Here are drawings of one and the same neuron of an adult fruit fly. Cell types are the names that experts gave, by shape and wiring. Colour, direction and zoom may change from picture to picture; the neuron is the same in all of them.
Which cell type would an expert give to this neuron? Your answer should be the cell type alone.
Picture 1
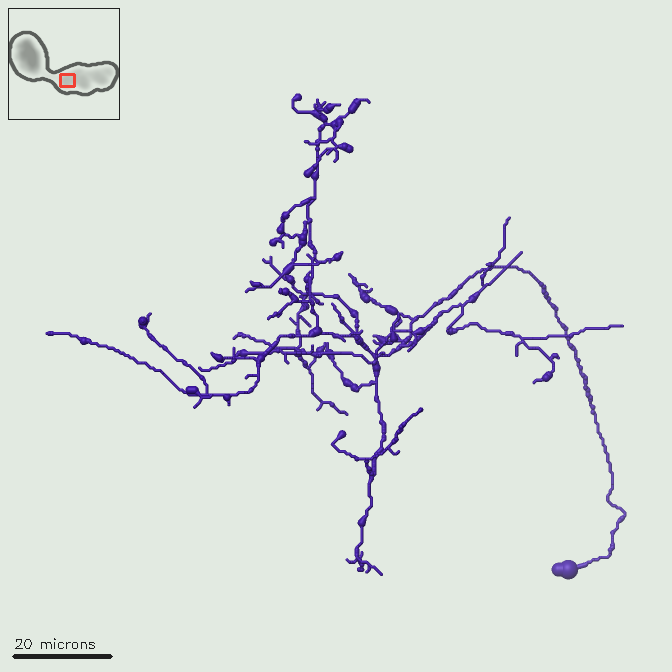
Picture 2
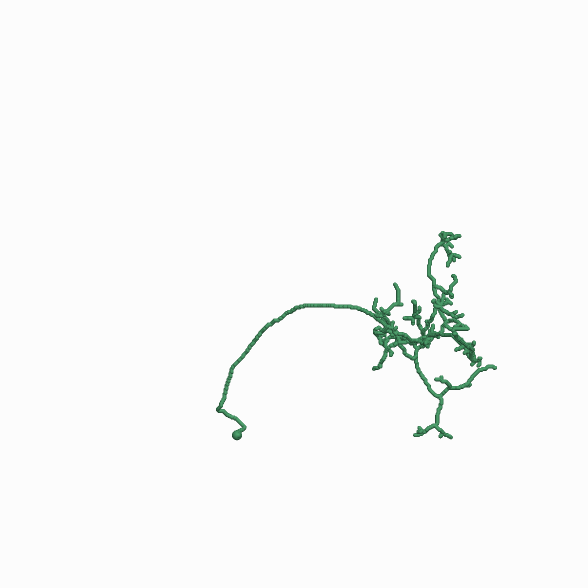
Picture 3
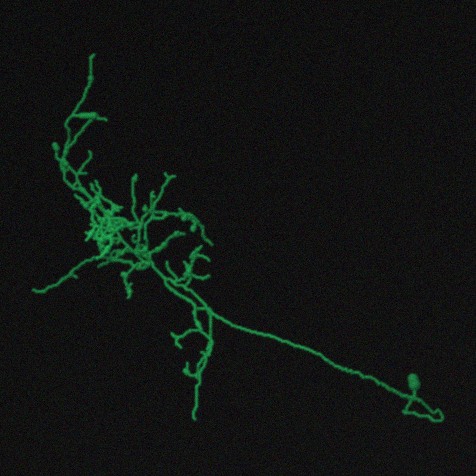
IN12B058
